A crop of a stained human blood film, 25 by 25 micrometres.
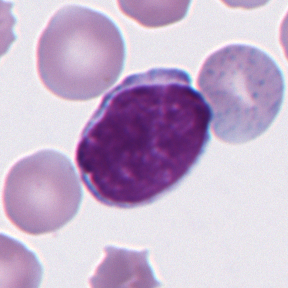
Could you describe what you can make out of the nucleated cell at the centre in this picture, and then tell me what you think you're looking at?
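Notice how scant the cytoplasm is, just a thin rim around the nucleus. The chromatin is dense and dark purple, with only a few small lighter patches. The cytoplasm has no vacuoles, and the outline is smooth, without projections. This is a typical lymphocyte.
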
